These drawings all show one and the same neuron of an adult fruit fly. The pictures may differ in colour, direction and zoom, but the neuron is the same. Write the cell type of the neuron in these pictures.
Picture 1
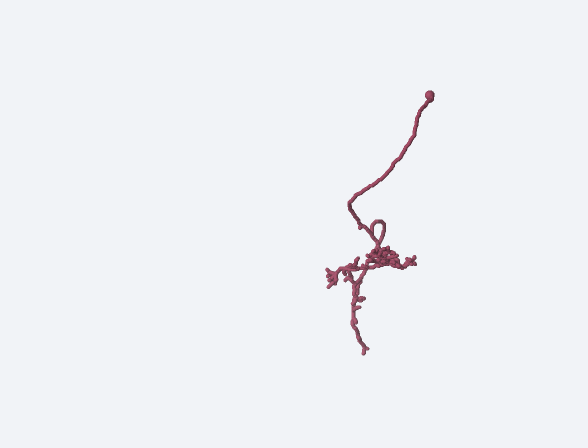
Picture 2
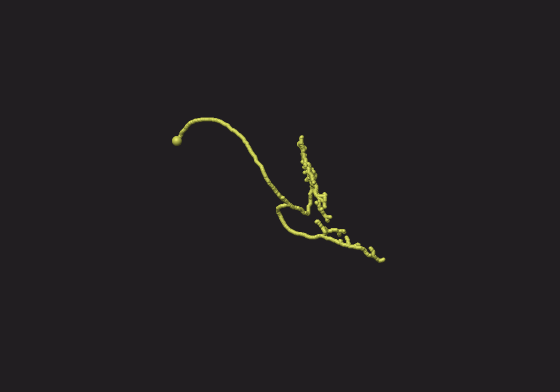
PS038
